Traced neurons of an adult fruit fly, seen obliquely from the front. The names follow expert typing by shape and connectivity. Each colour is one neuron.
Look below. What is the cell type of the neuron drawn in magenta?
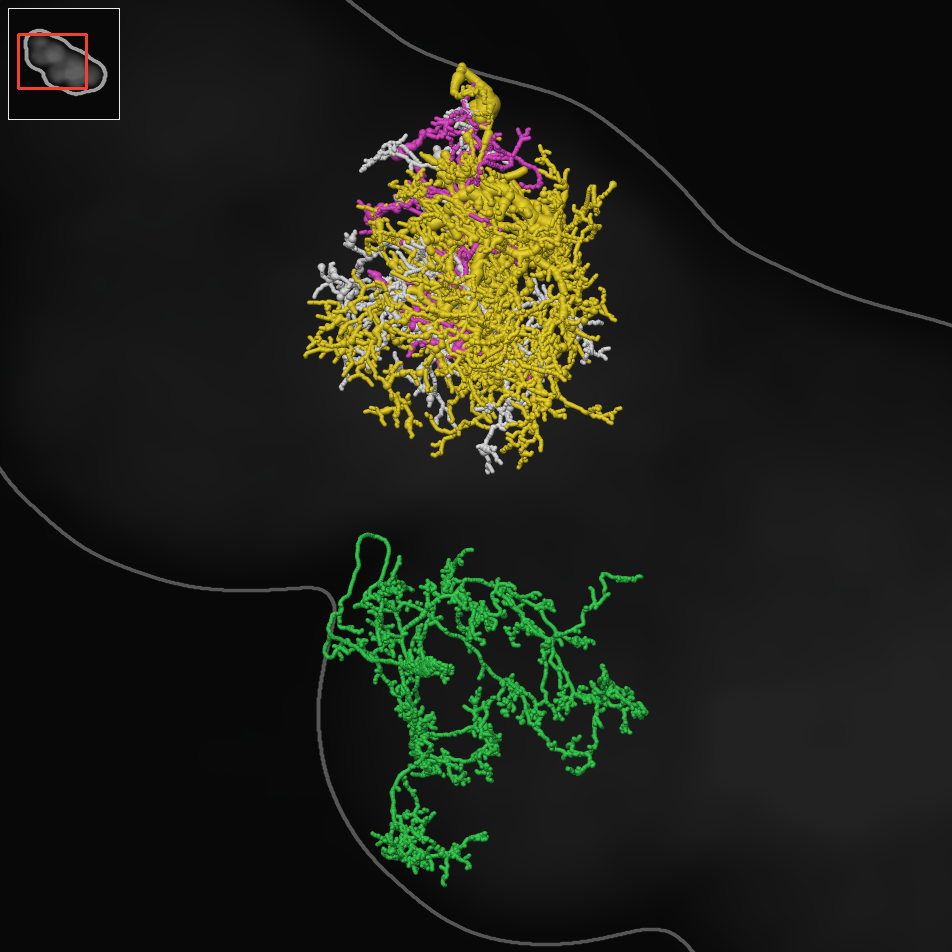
IN19A096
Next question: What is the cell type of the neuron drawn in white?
IN19A059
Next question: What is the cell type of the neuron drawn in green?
IN19A048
